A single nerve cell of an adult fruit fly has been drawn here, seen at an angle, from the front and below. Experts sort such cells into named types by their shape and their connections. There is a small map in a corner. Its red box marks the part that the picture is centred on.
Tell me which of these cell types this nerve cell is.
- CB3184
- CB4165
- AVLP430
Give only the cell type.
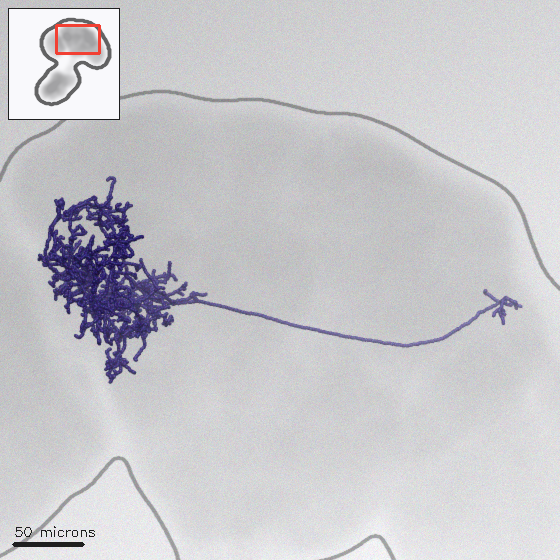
AVLP430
